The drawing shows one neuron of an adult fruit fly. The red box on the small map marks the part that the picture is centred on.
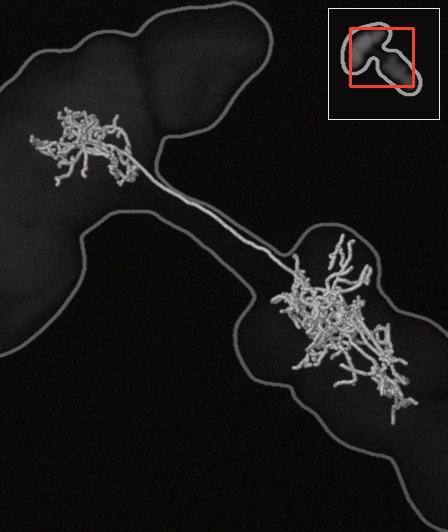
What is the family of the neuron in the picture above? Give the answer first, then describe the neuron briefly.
Its family is hemilineage 27X. This is an ascending neuron. It reaches both the brain and the nerve cord, passing through the neck. Dozens of branch ends can be seen.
